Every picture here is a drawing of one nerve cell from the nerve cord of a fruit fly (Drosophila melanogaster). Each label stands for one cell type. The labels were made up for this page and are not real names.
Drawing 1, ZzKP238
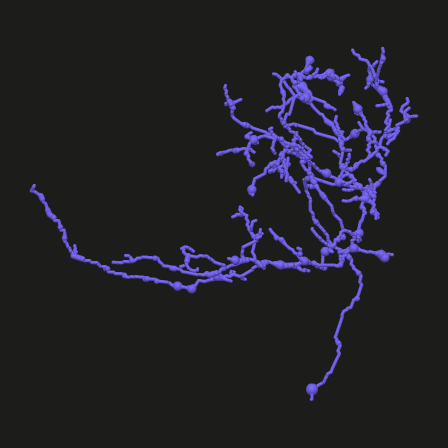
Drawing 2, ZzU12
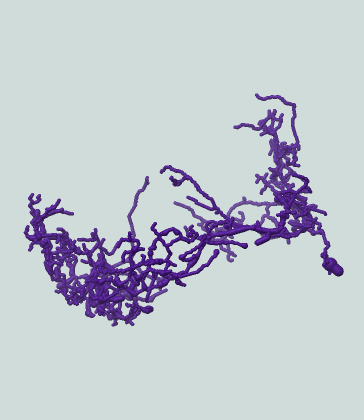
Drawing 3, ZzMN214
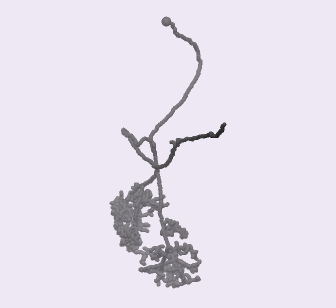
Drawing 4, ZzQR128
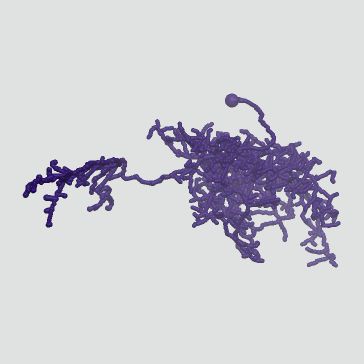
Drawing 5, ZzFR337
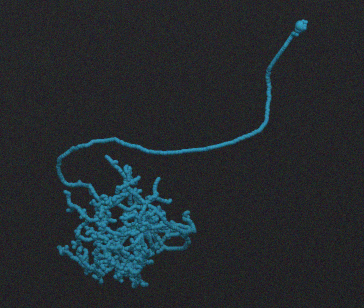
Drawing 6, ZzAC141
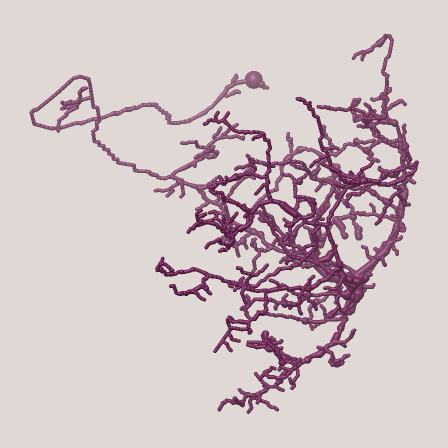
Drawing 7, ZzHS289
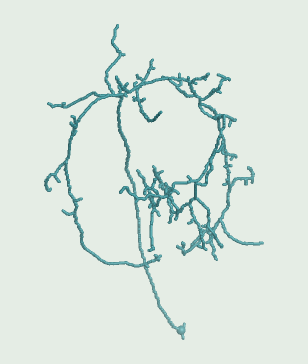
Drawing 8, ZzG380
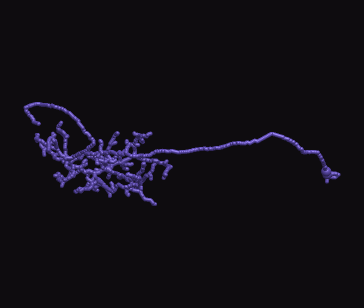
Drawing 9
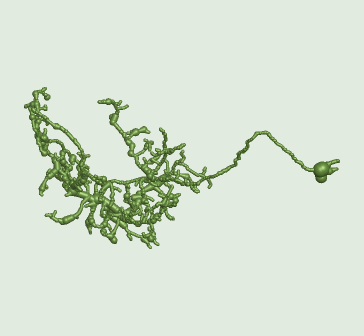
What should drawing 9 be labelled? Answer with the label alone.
ZzG380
